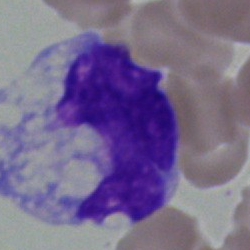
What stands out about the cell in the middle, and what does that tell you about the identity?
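Off-centre nucleus here, pushed over toward the right side, with an irregular, uneven outline. Through most of the nucleus the chromatin stains a deep purple. Cytoplasm is abundant and fills the whole left part of the cell. You're looking at a monocyte.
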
